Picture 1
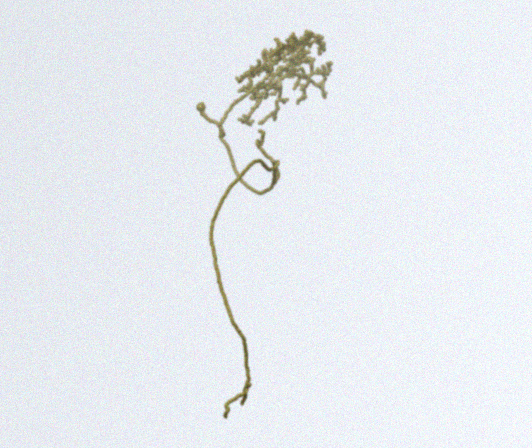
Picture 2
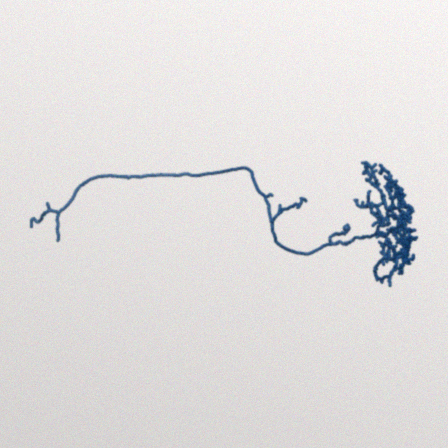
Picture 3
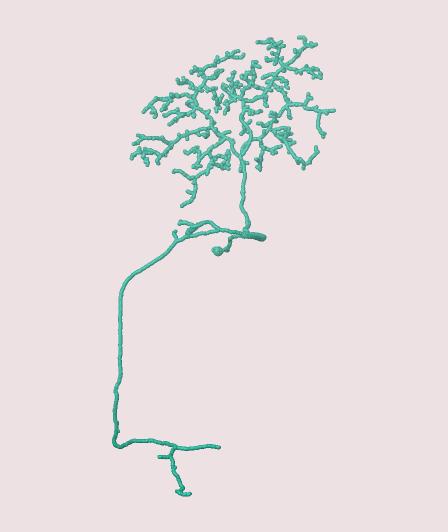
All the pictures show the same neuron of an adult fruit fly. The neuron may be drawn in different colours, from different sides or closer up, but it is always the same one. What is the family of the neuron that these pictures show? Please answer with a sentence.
The family is MeVPLo.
